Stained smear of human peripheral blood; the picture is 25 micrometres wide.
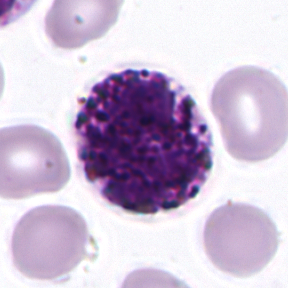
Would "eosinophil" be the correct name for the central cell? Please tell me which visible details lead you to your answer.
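What settles it for me is that the granules lie over the nucleus so its shape can't be traced, and they differ clearly in size.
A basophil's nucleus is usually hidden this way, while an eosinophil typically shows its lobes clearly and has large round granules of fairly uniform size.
So eosinophil doesn't fit; this is a basophil. The granules are coarse and dark purple-black, crowding the whole cell.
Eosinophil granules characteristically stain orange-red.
It's about 13 micrometres across, 1.75 times as wide as a red cell lying whole in the picture.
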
